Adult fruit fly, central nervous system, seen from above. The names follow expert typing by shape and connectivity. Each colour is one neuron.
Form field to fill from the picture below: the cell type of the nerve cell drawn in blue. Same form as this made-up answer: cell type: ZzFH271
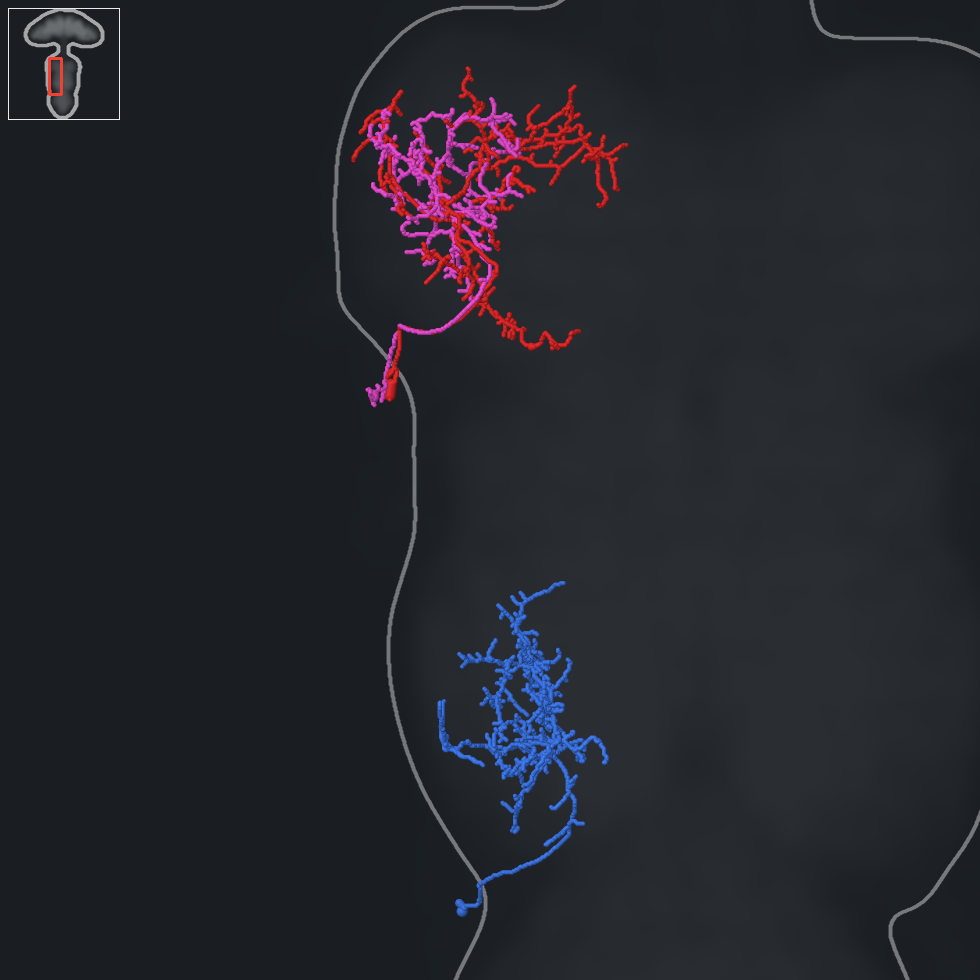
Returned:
cell type: IN20A.22A067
